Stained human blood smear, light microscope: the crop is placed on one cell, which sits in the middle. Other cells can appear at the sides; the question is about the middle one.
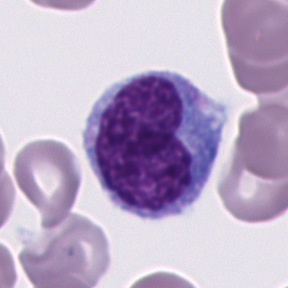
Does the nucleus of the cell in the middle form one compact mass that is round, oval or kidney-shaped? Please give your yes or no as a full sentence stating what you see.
Yes, the nucleus is one compact round, oval or kidney-shaped mass, not lobed or folded.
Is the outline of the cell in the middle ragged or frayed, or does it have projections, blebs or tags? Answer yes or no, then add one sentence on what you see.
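Yes. The cell outline is roughly round with a slightly ragged edge.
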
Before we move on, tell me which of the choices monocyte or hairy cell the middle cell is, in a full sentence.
In the middle of this smear crop, the cell is a monocyte.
